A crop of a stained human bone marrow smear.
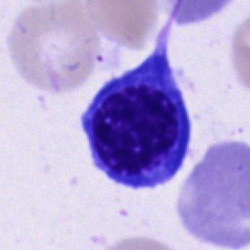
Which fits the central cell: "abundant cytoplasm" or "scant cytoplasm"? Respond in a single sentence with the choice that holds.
In this cell, the cytoplasm is scant.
